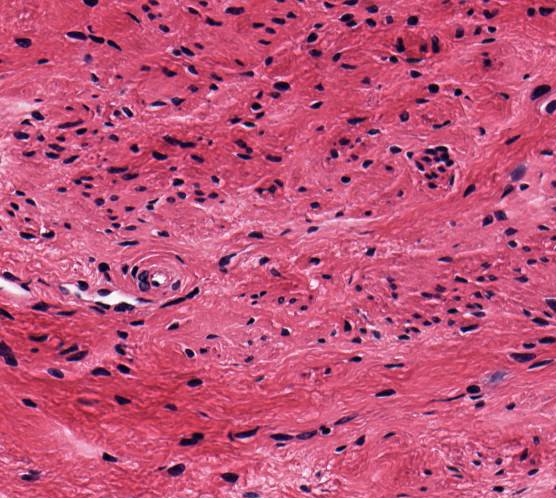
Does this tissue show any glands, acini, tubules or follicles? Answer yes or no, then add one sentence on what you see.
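No. No epithelium, glands or fat cells are present anywhere in the field.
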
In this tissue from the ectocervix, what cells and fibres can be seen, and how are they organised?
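Look first at the nuclei: most are dark, elongated and thin, and many are wavy or tapered at the ends. Cell borders and cytoplasm are indistinct, merging with the surrounding pink fibres. Abundant pink, finely fibrillary collagen-like matrix fills the spaces between the nuclei throughout the field. Just left of centre, notice a small vessel with concentric layers of cells and fibres.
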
